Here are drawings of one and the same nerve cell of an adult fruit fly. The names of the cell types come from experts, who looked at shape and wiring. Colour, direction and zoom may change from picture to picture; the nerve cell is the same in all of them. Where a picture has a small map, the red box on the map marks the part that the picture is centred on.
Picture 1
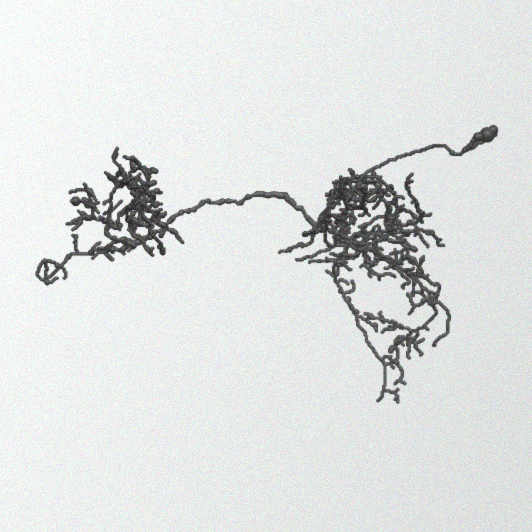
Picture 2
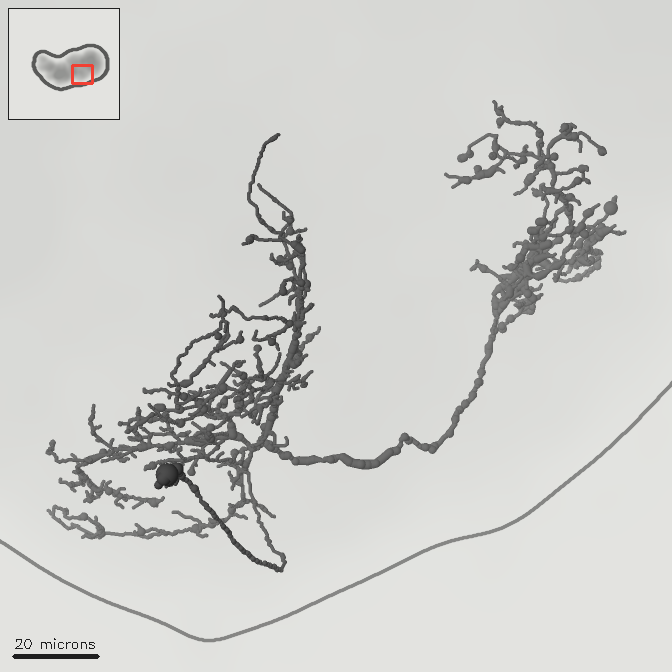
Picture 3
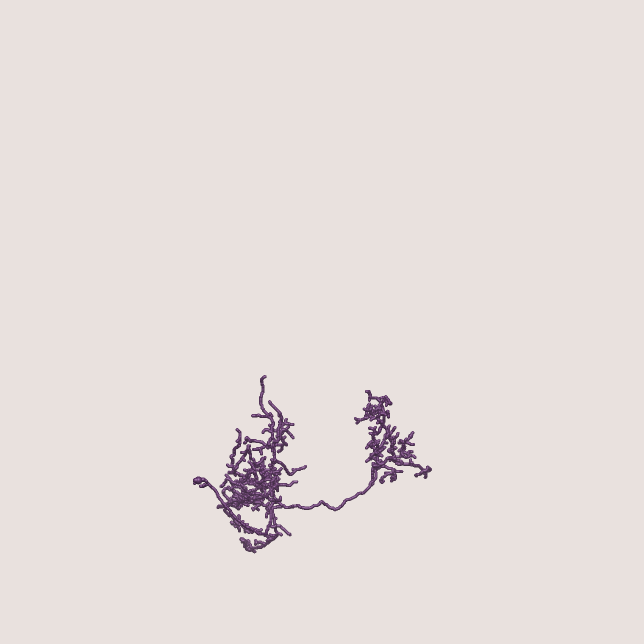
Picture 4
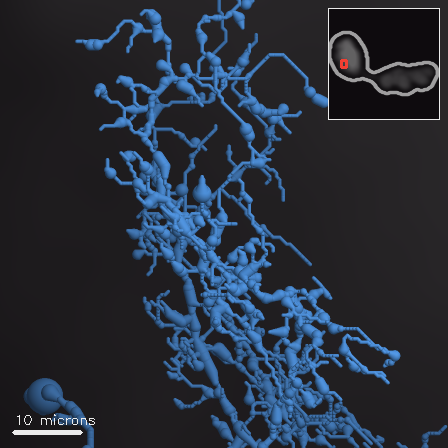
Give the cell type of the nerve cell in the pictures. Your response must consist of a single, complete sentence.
To this nerve cell applies the cell type name GNG539.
